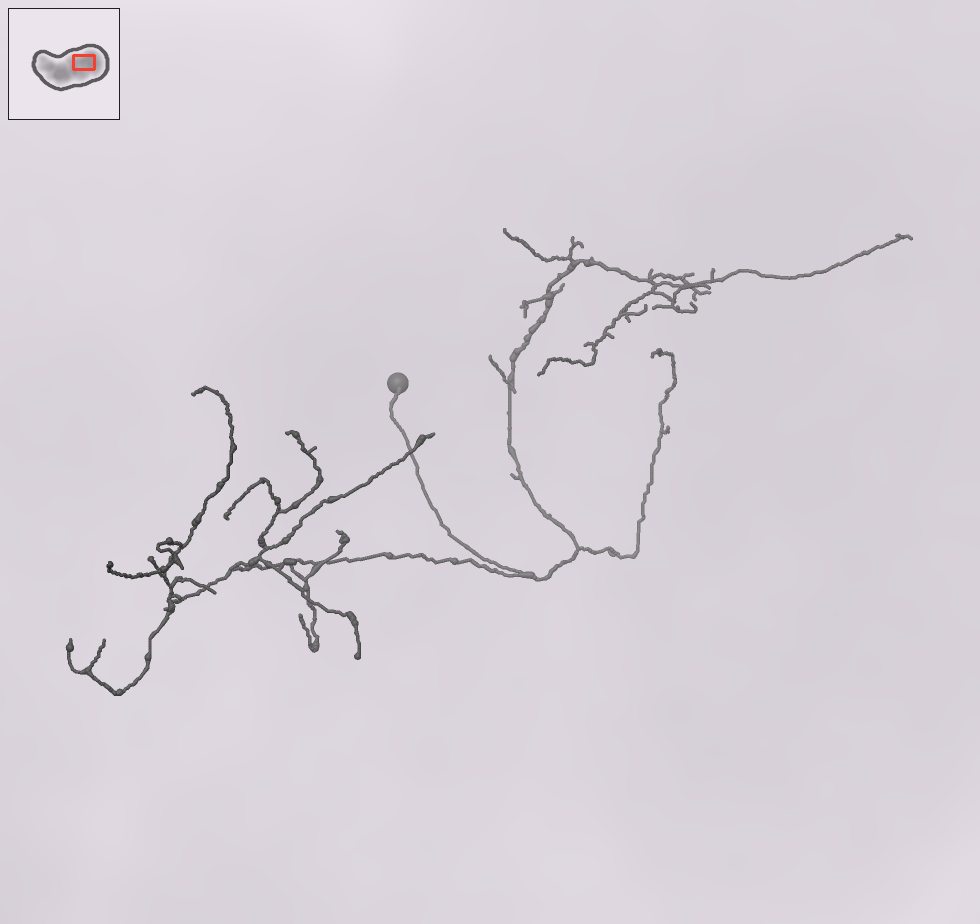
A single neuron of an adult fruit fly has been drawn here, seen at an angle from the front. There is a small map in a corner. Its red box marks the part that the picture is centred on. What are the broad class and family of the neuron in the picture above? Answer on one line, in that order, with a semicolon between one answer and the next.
central-brain intrinsic neuron; hemilineage DM6_ventral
